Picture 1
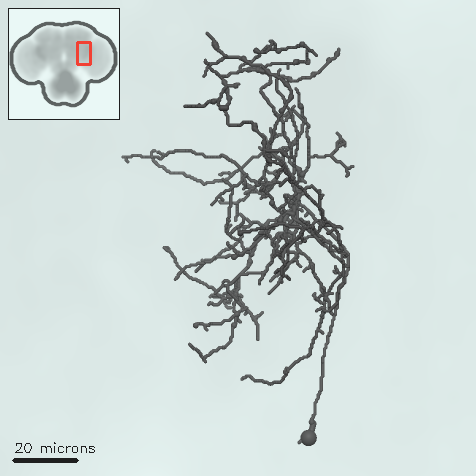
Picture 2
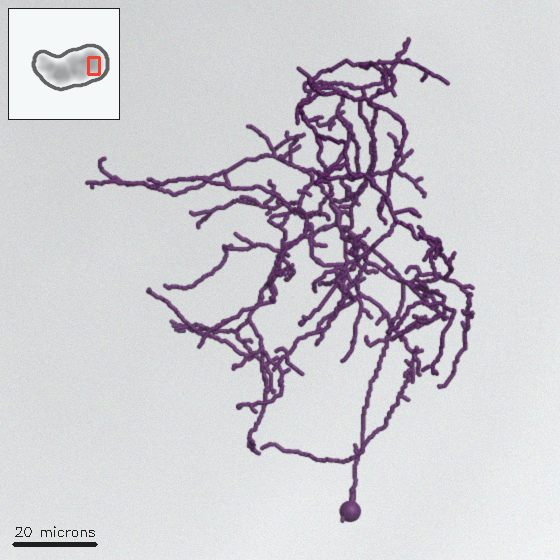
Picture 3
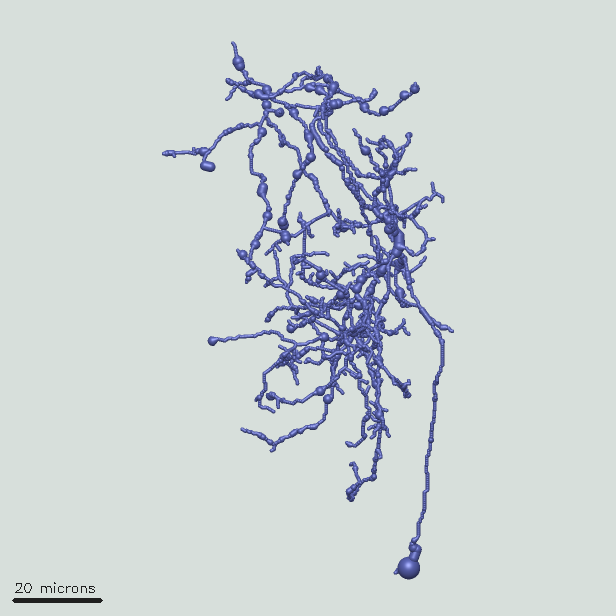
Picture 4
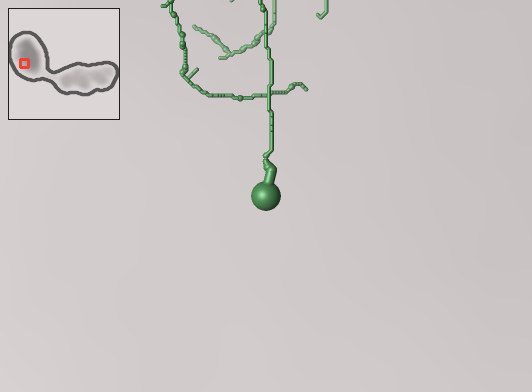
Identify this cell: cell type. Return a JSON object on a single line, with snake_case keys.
{"cell_type": "AVLP136"}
